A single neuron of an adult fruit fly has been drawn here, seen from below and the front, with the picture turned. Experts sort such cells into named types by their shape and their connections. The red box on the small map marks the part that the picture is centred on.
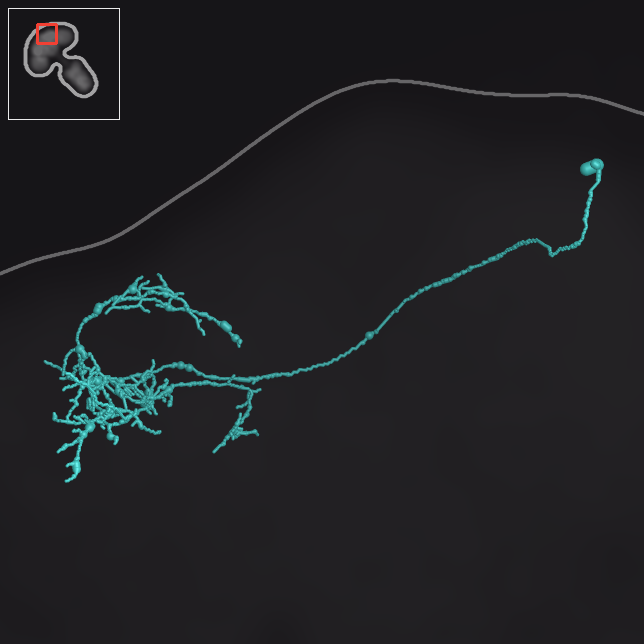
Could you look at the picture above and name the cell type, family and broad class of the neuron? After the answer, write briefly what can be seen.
It is of cell type CB1434. The family is hemilineage SIPa1_ventral. Its broad class is central-brain intrinsic neuron. It is in the brain and does not reach the nerve cord. Dozens of branch ends can be seen.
